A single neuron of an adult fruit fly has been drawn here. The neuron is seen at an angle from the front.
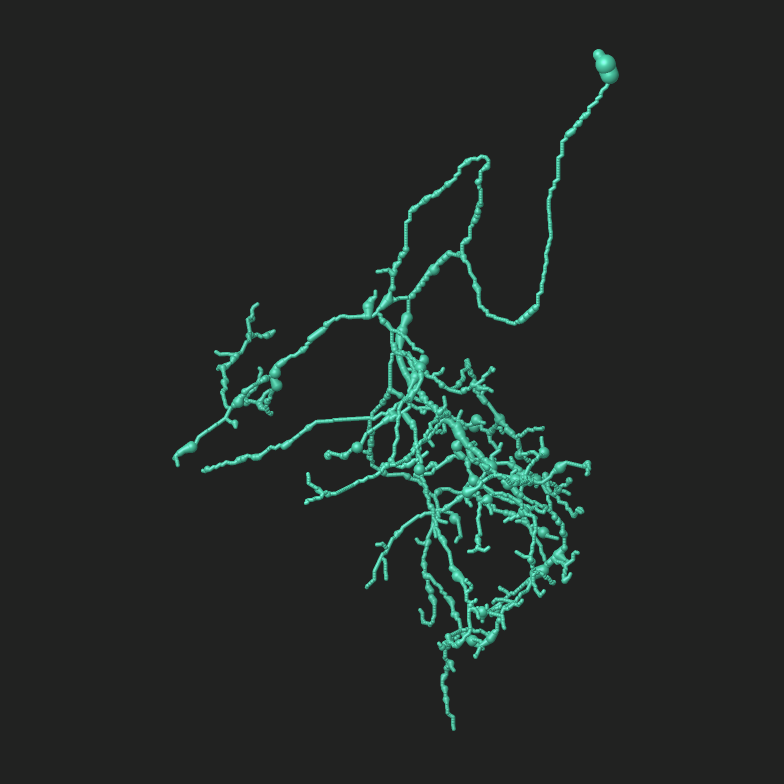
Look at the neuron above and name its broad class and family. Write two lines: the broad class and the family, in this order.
central-brain intrinsic neuron
hemilineage LHl1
